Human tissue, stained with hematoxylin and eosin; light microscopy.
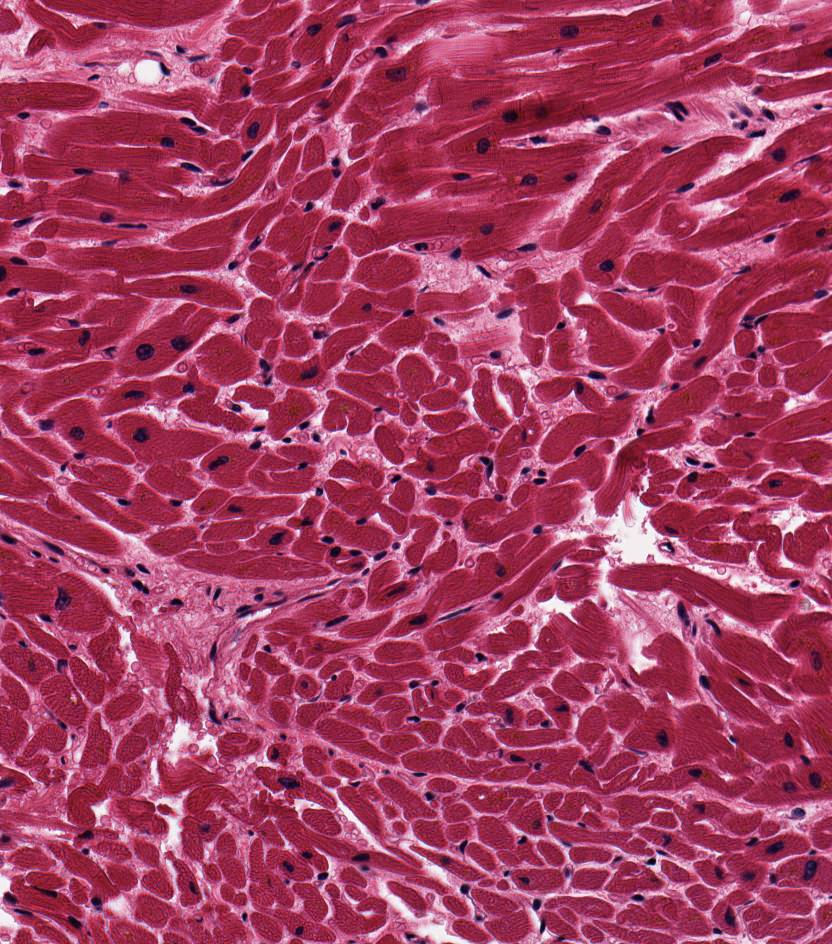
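Left ventricle of the heart. Up top, muscle fibres are cut lengthwise, and they branch and join one another. Through the middle and below, though, most are cut across or obliquely. Small dark elongated nuclei lie in the narrow gaps between fibres throughout. A pale loose connective tissue band crosses the centre-left diagonally between bundles of fibres.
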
